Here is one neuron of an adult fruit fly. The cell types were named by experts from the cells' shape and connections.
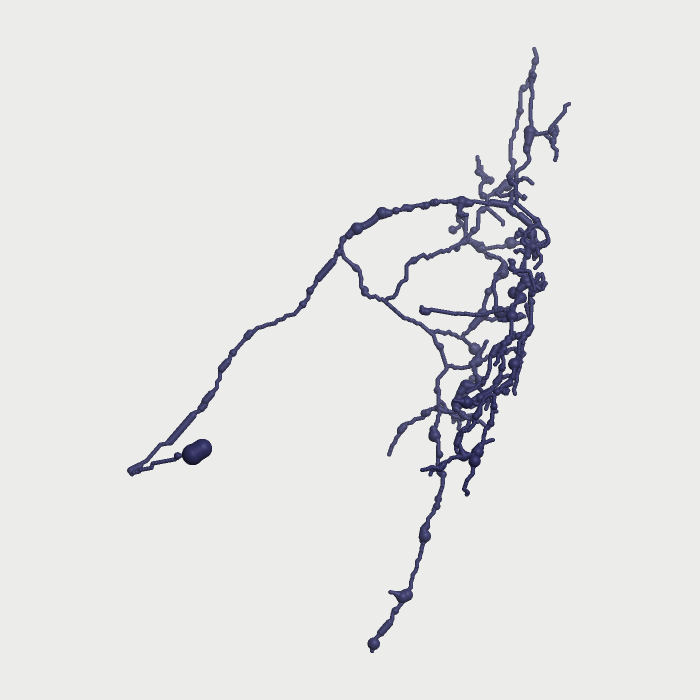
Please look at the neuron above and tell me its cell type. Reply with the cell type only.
LPi2d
